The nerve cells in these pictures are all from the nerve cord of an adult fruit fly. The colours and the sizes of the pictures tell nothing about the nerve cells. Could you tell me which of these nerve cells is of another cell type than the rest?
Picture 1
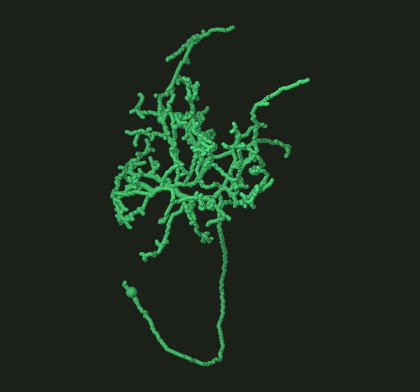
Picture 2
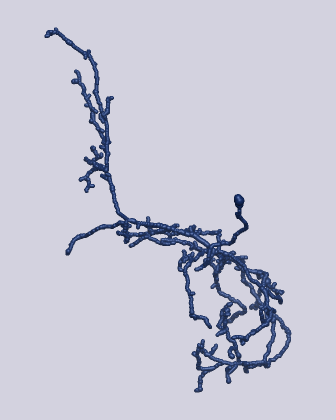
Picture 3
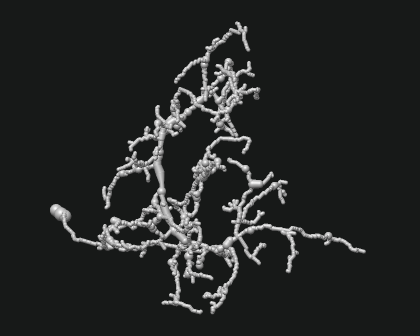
2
